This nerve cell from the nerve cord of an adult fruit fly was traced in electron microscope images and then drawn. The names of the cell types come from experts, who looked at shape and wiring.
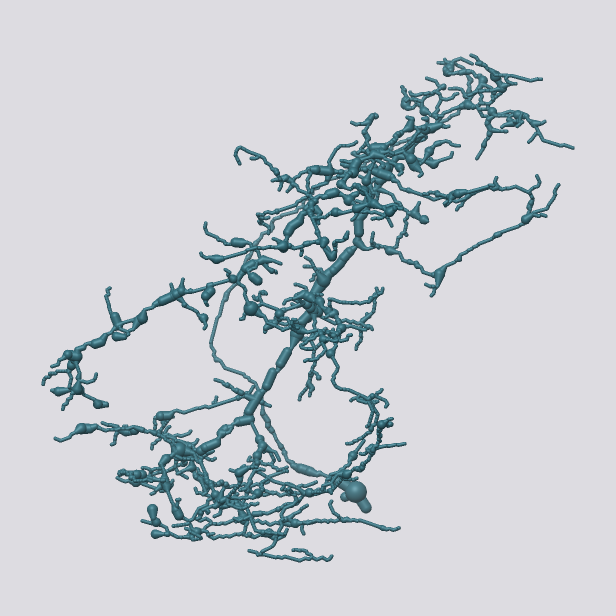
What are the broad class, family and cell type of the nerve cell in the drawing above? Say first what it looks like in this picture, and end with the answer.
More than a hundred branch ends can be seen. As drawn here it is about as wide as it is tall. This is a nerve-cord intrinsic neuron. The family is hemilineage 12B. It is of cell type IN12B025.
